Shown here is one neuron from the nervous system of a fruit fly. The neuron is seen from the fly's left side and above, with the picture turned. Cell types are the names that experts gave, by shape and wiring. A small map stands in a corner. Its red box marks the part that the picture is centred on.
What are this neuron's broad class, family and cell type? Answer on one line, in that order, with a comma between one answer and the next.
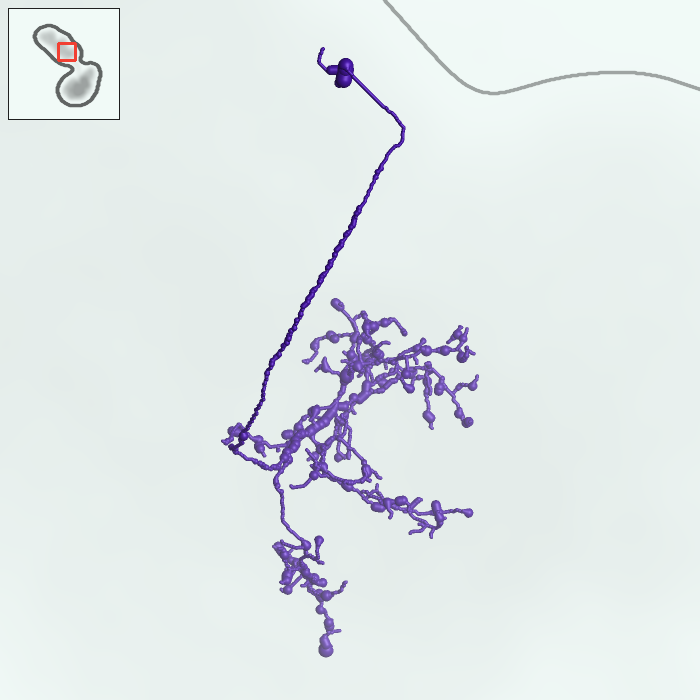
nerve-cord intrinsic neuron, hemilineage 12B, IN12B049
